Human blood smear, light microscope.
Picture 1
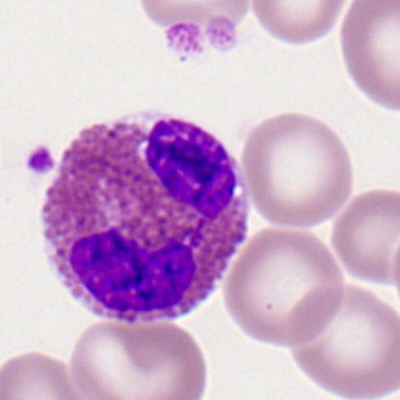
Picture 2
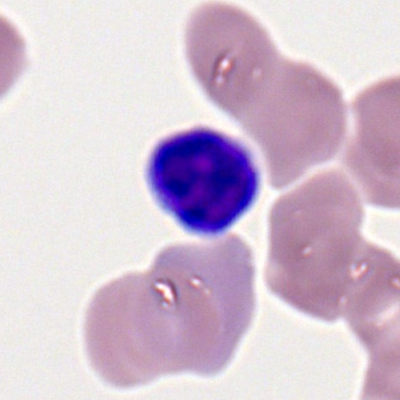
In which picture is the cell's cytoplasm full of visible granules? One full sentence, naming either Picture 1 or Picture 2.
For the cell in picture 1, the cytoplasm contains many visible granules.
